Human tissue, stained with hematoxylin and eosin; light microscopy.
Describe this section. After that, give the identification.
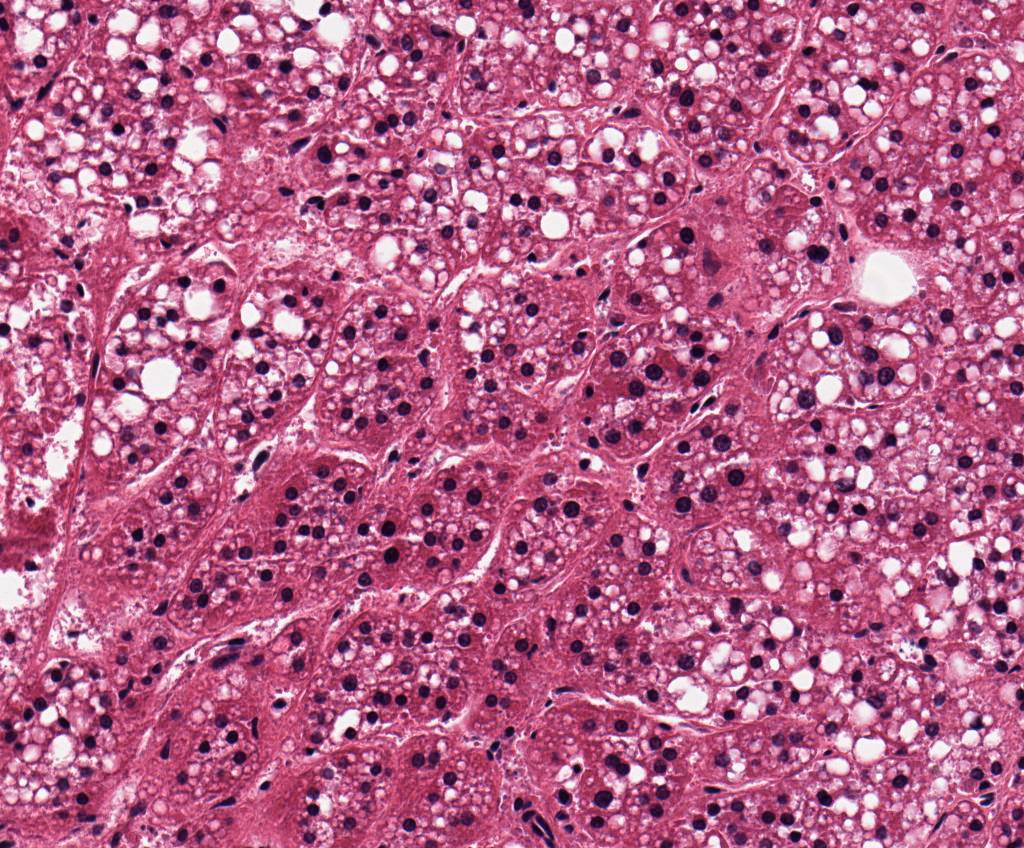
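Look at the cytoplasm: in most cells it's filled with many clear round vacuoles of varying size, which gives it a bubbly look. The nuclei are small, round and darkly stained, and mostly sit in the centre of the cells. The thin septa between the nests carry the occasional elongated, spindle-shaped nucleus. There are no gland lumina or ducts anywhere in the field. This is adrenal gland.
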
